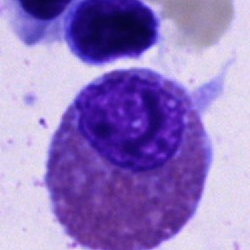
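Eosinophil: see how its outline is roughly oval and smooth. The nucleus sits in the upper part of the cell, with most of the cytoplasm lying below it. That cytoplasm is a dusky purple-lilac, with a fine granular texture spread evenly throughout.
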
